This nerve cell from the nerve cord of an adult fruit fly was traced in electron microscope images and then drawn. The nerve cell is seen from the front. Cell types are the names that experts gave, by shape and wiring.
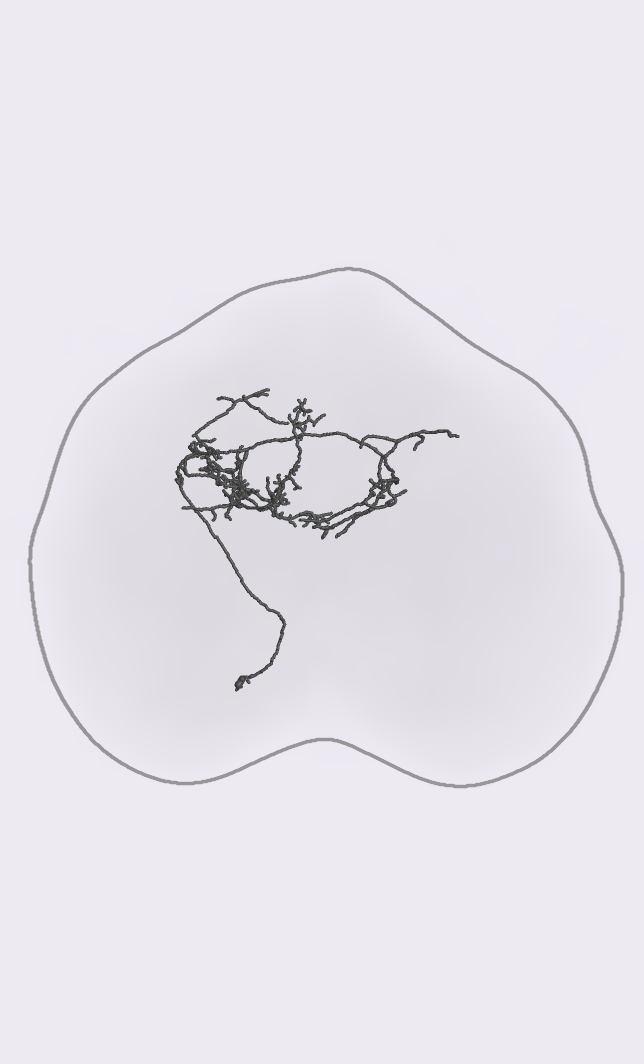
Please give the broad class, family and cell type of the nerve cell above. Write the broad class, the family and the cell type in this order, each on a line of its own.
nerve-cord intrinsic neuron
hemilineage 06A
IN06A088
